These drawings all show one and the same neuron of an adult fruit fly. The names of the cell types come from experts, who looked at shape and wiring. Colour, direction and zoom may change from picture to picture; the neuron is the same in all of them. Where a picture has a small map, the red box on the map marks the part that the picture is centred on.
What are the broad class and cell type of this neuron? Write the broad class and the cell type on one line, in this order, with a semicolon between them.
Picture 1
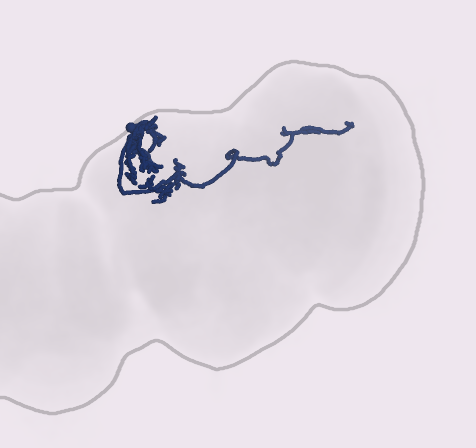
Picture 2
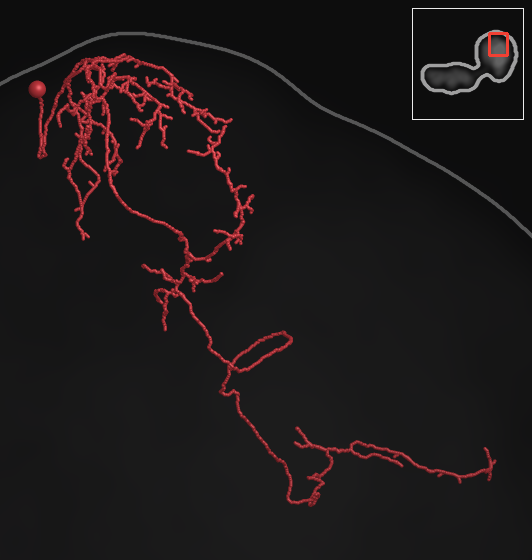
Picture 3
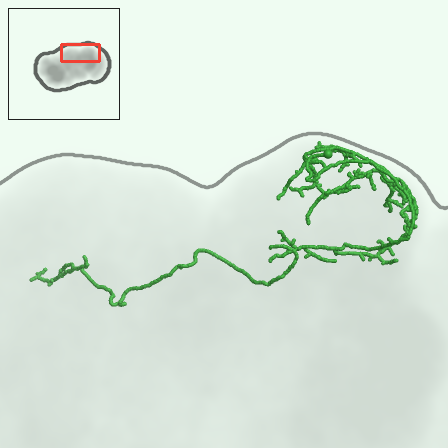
central-brain intrinsic neuron; SLP375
